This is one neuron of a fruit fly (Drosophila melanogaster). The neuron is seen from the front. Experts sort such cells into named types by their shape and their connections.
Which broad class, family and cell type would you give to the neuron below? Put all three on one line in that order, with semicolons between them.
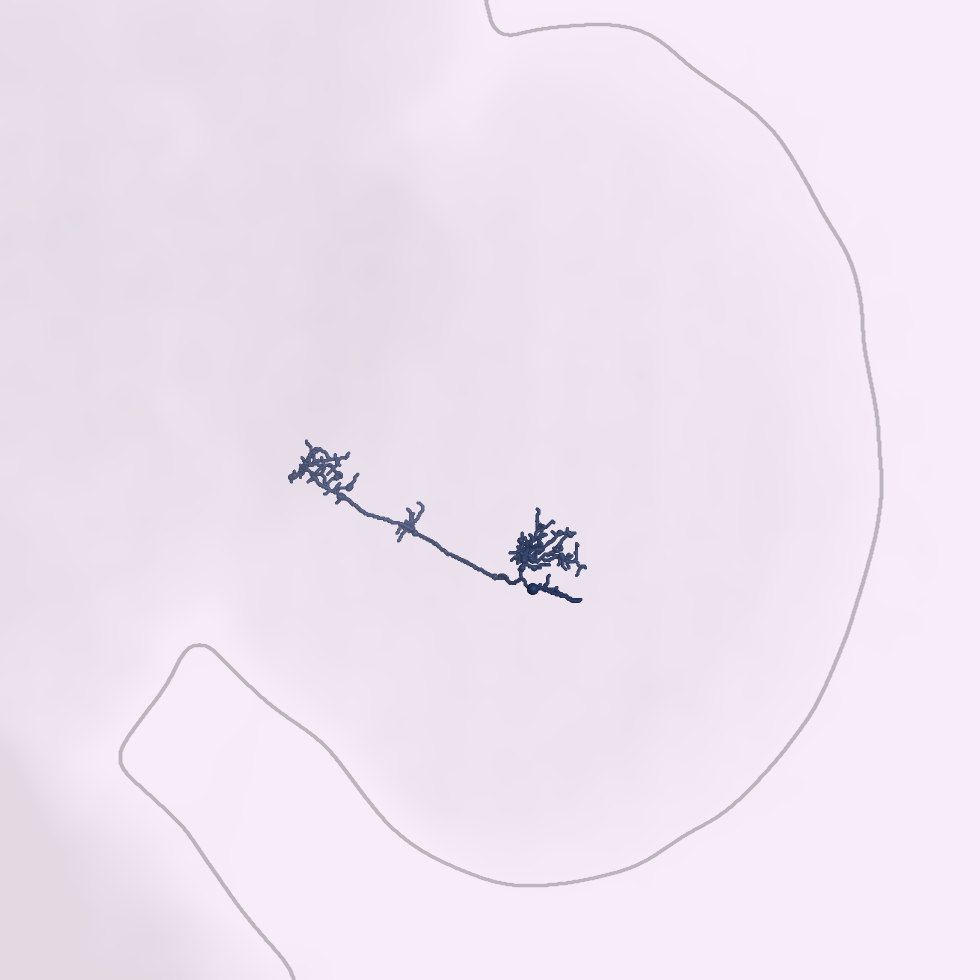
optic-lobe intrinsic neuron; TmY; TmY21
